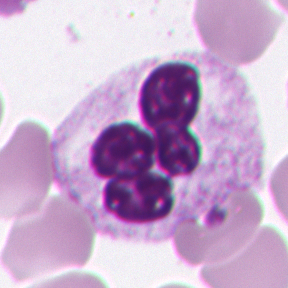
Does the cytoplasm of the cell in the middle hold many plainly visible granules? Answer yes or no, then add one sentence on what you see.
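Yes. Fine, small lilac granules are spread evenly through the cytoplasm.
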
